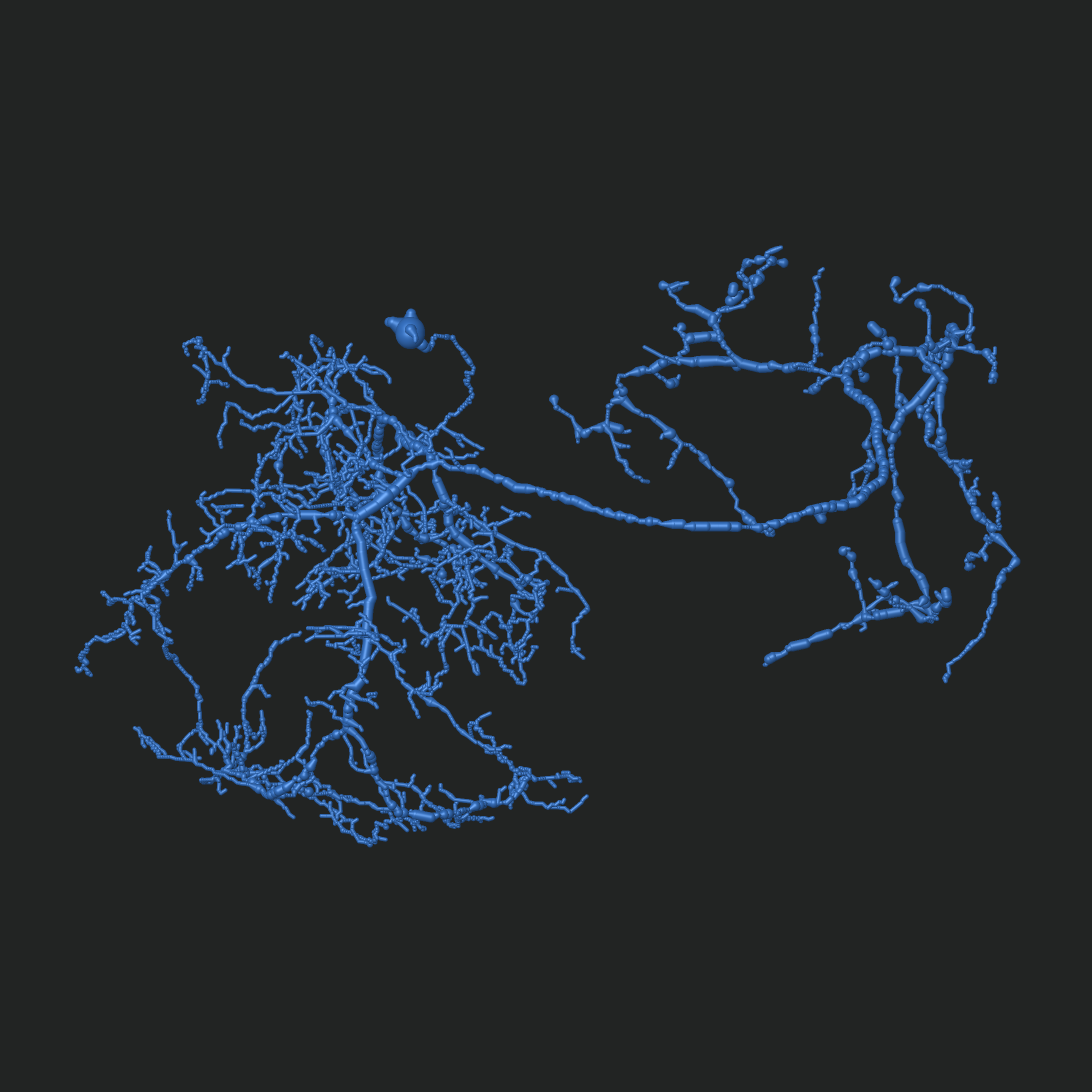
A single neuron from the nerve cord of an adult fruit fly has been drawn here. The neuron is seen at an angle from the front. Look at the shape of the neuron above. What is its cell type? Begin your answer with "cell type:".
cell type: IN19B021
